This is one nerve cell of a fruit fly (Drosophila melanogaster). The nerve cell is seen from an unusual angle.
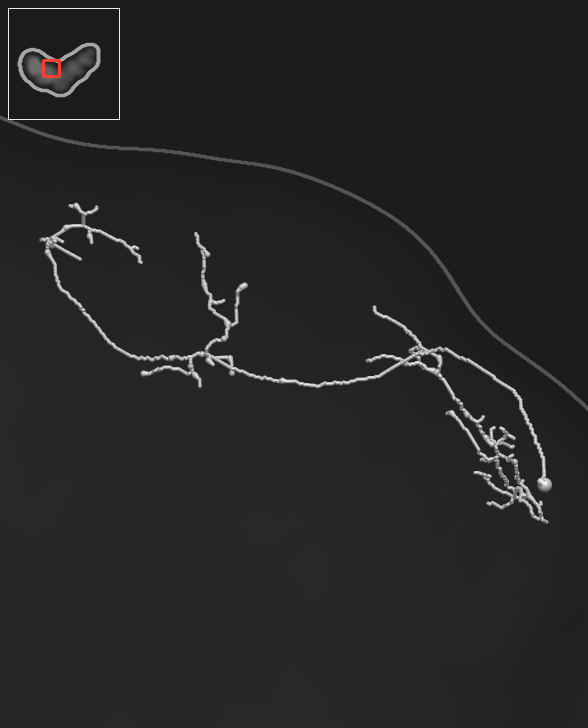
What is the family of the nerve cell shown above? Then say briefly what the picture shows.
The family is hemilineage SLPpl1. Its broad class is central-brain intrinsic neuron. Dozens of branch ends can be seen. As drawn here it is wider than it is tall.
